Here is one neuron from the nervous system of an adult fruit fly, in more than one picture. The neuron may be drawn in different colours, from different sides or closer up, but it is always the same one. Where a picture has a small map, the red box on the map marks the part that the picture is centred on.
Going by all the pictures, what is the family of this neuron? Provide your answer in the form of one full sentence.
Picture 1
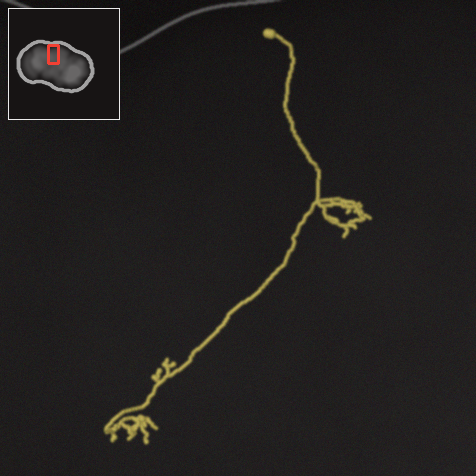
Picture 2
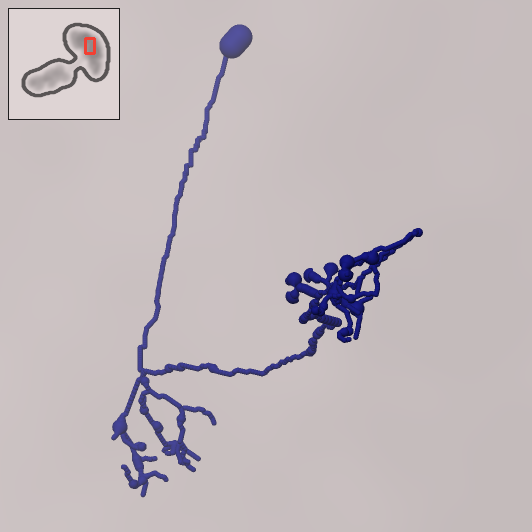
This neuron falls within the family class CX.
